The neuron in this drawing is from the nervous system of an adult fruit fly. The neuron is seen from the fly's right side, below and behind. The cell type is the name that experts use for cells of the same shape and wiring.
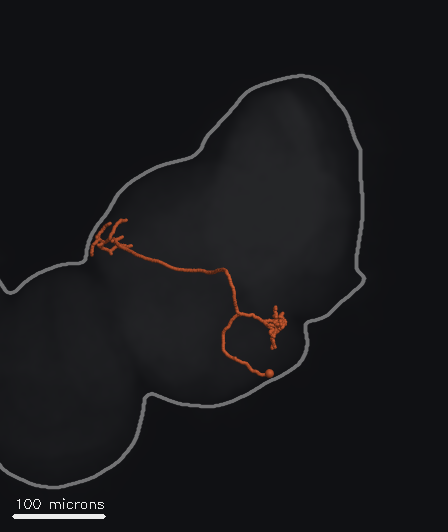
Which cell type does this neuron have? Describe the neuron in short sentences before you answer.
From left to right in the picture it spans about 200 microns. In this view it is wider than it is tall. This is a central-brain intrinsic neuron. Its cell type is CB2589.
